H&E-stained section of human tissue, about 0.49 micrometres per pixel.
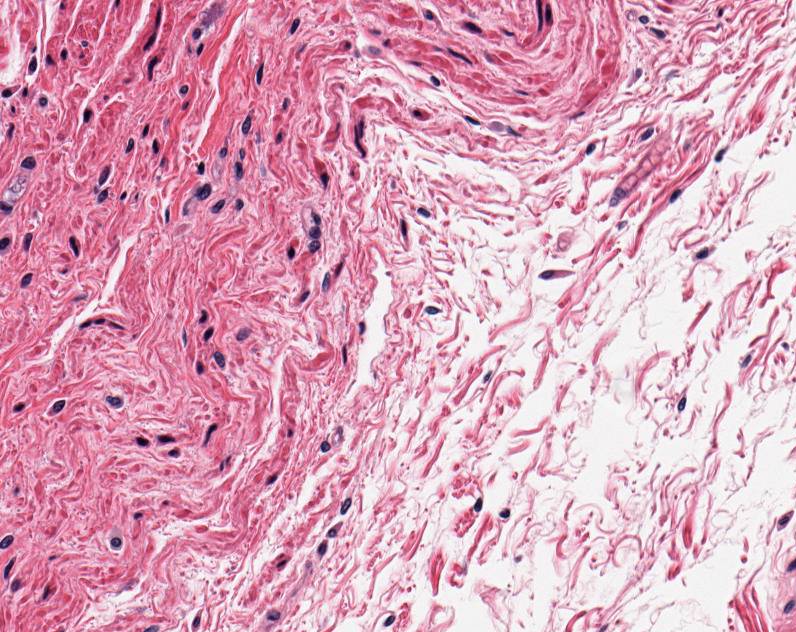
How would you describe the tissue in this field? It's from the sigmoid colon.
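You've got dense connective tissue across the left and upper parts, with looser tissue down in the lower right. In the dense bit the collagen bundles are wavy, swirling in varied directions. Nuclei mostly dark, slender, spindle-shaped, as in fibroblasts; no fat cells anywhere.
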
